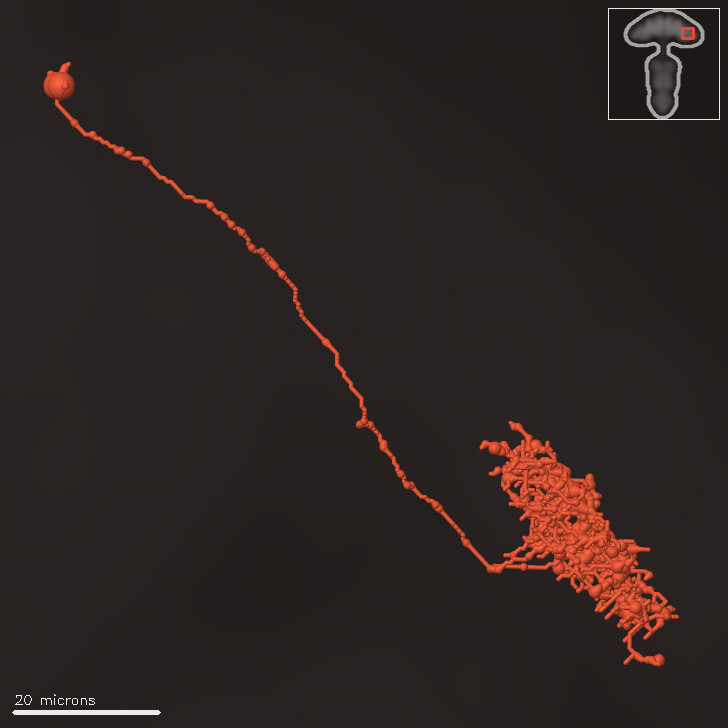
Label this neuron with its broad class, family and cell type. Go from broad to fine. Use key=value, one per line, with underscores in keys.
broad_class=optic-lobe intrinsic neuron
family=Pm
cell_type=Pm5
